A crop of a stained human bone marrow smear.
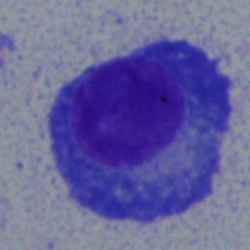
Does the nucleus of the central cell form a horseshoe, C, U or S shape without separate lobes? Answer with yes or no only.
No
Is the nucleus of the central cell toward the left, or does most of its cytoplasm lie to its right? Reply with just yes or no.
Yes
